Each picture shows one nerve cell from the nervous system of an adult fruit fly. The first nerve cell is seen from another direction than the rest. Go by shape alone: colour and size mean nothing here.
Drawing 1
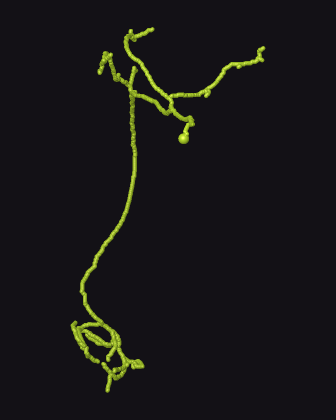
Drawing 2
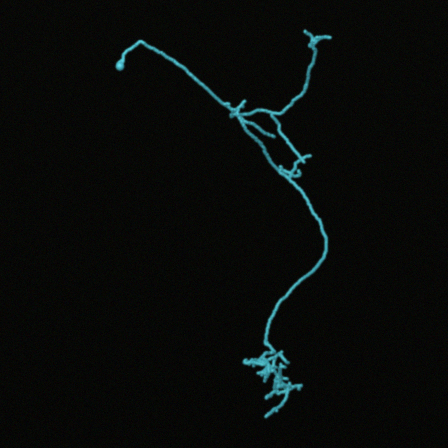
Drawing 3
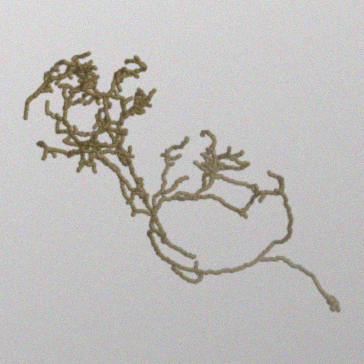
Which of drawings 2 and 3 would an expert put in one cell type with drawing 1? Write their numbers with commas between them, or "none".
2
